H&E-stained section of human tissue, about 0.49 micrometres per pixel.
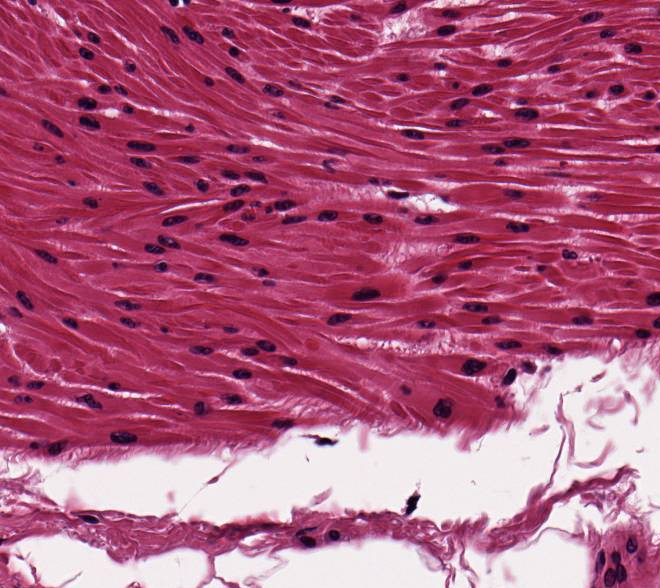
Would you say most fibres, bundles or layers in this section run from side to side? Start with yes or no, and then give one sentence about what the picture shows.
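Yes. The muscle fibres run roughly horizontally across the field in parallel, gently wavy lines.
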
